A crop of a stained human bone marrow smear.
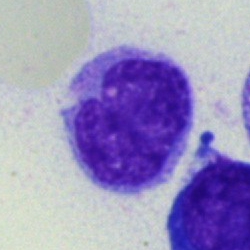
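Monocyte, the cell in the middle of this stained bone marrow smear. Its outline is roughly round, and a notch cuts into the nucleus from the left side. The cytoplasm is pale bluish-lilac, with no distinct granules visible.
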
